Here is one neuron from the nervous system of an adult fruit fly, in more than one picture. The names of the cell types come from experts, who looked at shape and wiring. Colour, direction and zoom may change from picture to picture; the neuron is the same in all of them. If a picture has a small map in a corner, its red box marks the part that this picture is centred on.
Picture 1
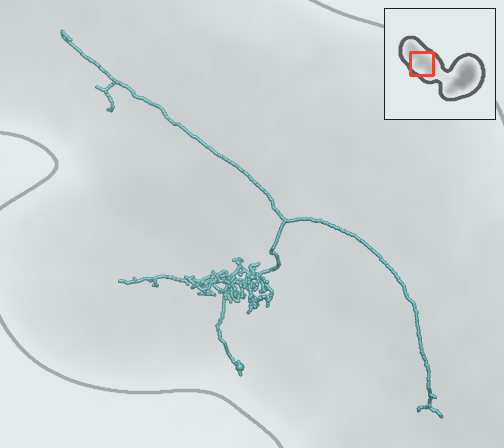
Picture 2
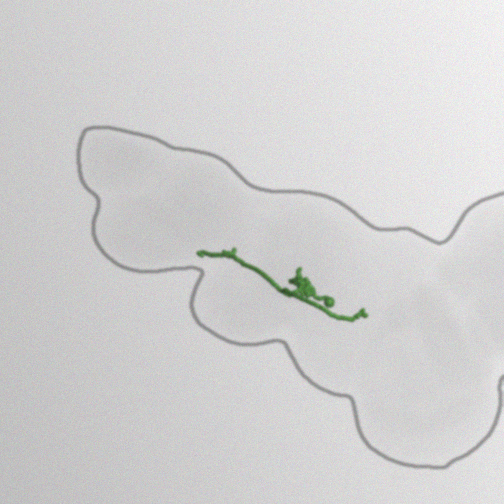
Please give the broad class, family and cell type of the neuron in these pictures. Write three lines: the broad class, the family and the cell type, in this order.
nerve-cord intrinsic neuron
hemilineage 10B
IN10B028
